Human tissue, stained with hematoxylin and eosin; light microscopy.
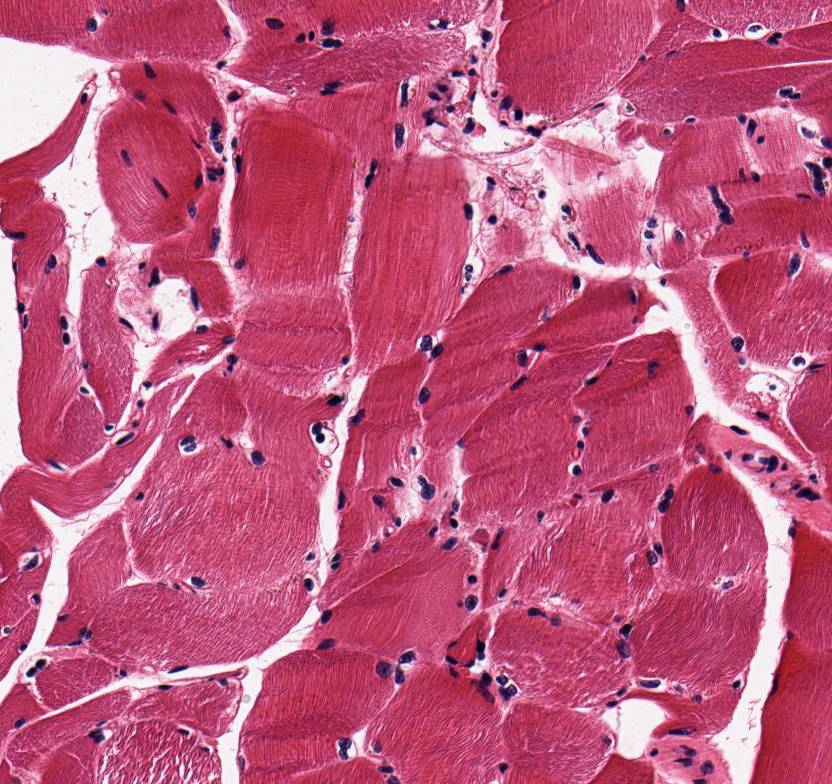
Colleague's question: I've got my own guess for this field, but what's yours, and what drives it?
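Look closely: this is skeletal muscle. Follow the fibres and you will find fine cross-striations across many of them, with dark, flattened or elongated nuclei at their edges rather than their centres.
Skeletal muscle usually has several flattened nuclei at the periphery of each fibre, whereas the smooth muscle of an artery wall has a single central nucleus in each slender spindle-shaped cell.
Notice too that neighbouring groups of fibres run in different directions.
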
